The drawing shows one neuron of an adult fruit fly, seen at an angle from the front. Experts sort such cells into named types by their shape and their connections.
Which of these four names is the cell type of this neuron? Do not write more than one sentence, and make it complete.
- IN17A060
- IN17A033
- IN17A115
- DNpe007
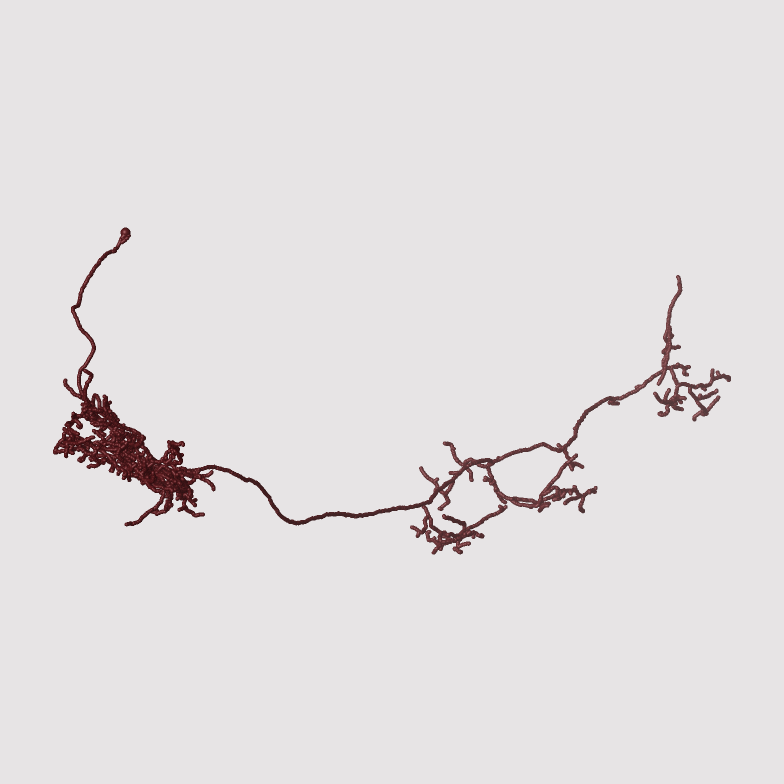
For this neuron, the cell type is DNpe007.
